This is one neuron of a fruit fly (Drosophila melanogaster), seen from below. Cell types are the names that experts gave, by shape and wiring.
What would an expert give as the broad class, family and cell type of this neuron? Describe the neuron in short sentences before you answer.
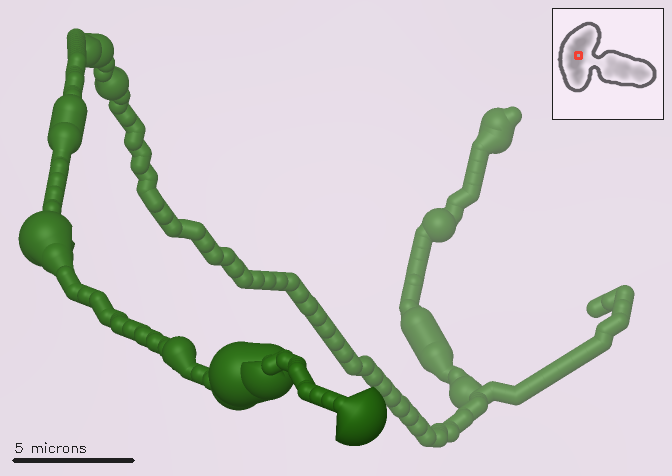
It lies in the brain. The drawing shows no cell body. There are a dozen or fewer branch ends. Its broad class is sensory neuron entering the brain. Its family is called class mechanosensory. It is of cell type BM_InOm.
